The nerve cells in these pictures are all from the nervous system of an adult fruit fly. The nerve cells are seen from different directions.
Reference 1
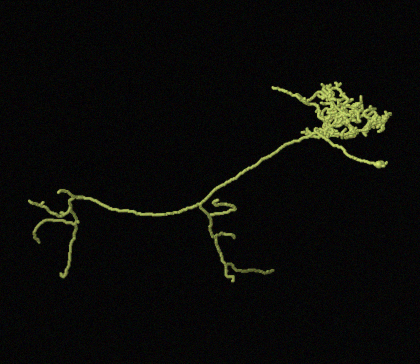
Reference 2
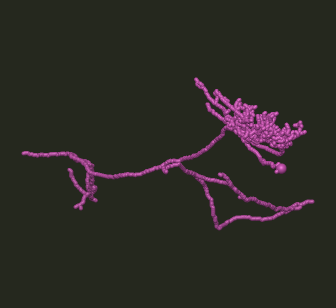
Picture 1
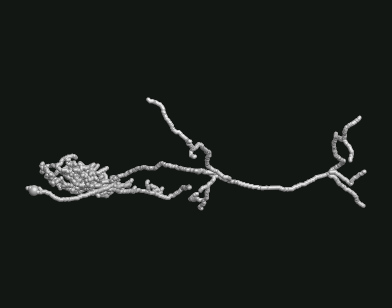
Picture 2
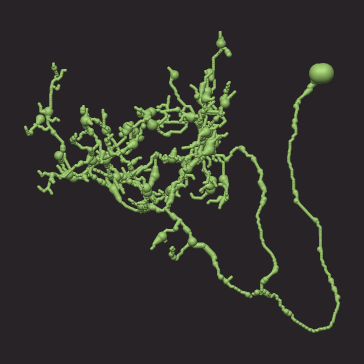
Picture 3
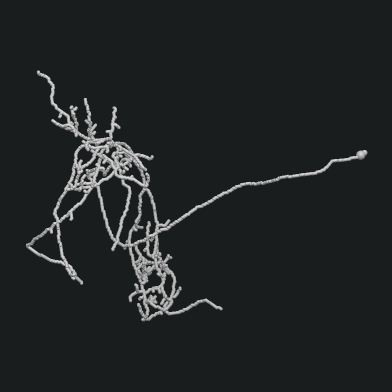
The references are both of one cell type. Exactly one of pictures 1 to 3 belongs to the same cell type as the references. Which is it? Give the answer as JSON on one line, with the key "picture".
{"picture": 1}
